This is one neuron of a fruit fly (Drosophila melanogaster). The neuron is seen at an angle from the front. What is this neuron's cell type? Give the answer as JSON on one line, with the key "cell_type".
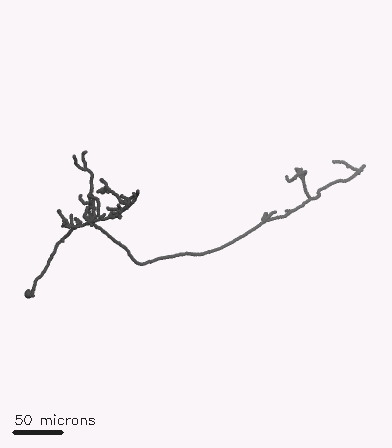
{"cell_type": "DNg08"}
